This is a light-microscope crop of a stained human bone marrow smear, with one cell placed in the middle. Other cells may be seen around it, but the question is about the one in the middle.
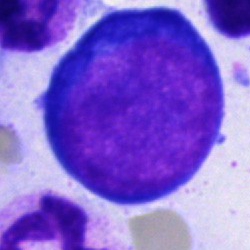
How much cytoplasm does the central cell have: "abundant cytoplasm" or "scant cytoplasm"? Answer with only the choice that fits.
Scant cytoplasm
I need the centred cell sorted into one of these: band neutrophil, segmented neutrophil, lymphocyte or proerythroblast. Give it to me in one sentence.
The cell marked by its central position in the crop is a proerythroblast.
